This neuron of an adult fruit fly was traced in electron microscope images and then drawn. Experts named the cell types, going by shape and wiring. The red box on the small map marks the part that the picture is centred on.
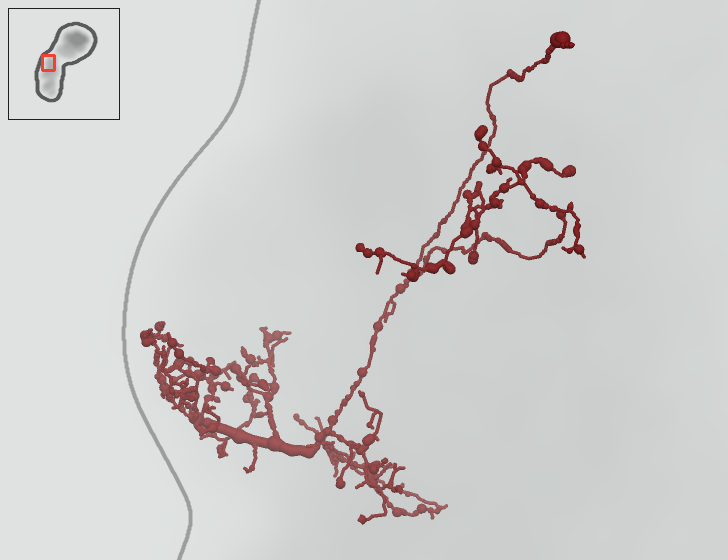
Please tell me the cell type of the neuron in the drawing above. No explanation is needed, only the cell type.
IN16B076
